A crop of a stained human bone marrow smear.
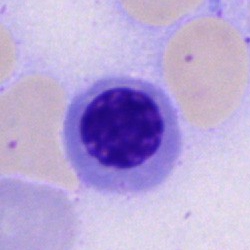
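Erythroblast, the central cell in this stained bone marrow smear. Notice first its outline, which is round and smooth. Now look at the chromatin: dark purple and clumped, with small paler patches between the clumps. You will find no nucleoli in the nucleus, and the cytoplasm shows no visible granules.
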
